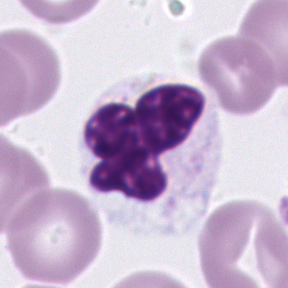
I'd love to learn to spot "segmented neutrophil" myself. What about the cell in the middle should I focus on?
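The dark purple, coarsely clumped chromatin goes with a segmented neutrophil.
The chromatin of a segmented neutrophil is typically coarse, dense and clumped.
The nucleus lies toward the upper left of the cell, so more of the cytoplasm sits at the lower right. That cytoplasm is plentiful and very pale, with fine faint lilac granules scattered through it.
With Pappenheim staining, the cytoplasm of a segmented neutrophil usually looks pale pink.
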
